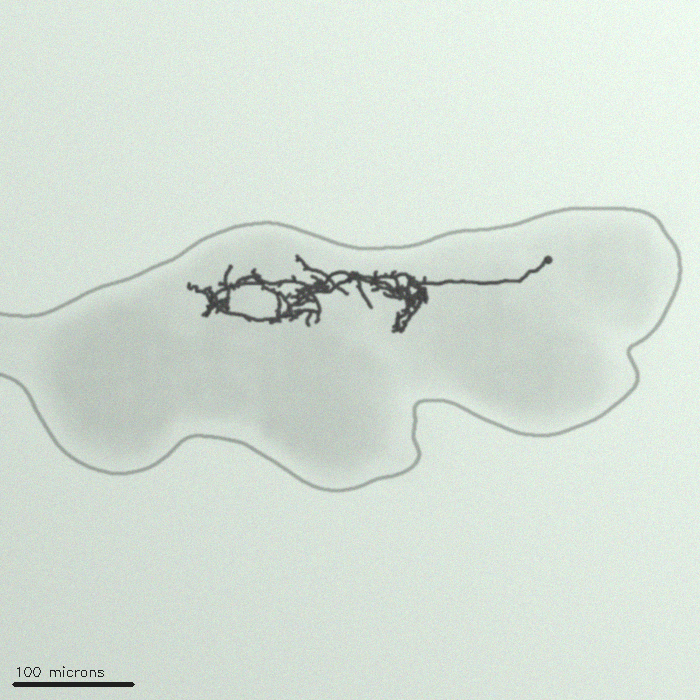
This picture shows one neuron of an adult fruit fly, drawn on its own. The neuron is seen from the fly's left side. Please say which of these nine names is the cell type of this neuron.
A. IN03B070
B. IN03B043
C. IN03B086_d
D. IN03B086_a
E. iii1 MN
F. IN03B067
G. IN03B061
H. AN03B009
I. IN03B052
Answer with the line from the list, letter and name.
F. IN03B067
